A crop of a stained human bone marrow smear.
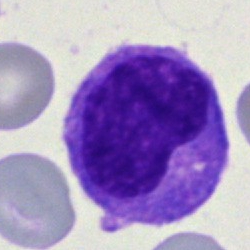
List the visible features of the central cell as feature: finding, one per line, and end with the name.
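Nucleus: fills most of cell; shallow indent, lower right
Cytoplasm: crescent, widest at lower right
Clear spot: small, in right-side cytoplasm
Bleb: small, protruding from bottom edge
Cell type: monocyte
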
